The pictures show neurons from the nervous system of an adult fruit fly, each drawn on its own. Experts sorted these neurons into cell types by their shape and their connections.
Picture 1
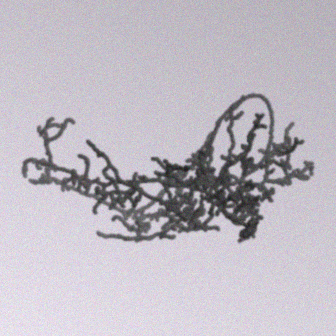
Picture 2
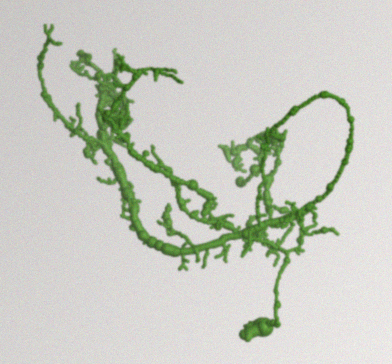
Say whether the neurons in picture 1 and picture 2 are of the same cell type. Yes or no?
no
